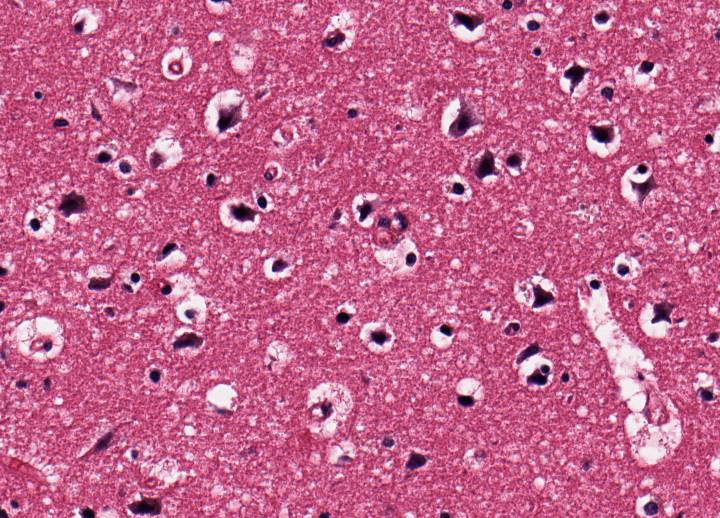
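Cerebral cortex, H&E stain. First, arrangement: cells lie singly and fairly evenly scattered across a continuous pink background, with no layers, glands or other organized units. Second, background: finely granular and riddled with many tiny clear vacuoles. Third, the larger cells: angular to triangular, dark purple and shrunken in appearance. Last, the small cells: numerous round dark nuclei with little visible cytoplasm lie among them.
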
